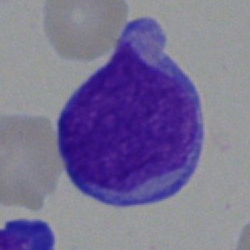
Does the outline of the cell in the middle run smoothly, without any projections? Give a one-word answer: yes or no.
No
